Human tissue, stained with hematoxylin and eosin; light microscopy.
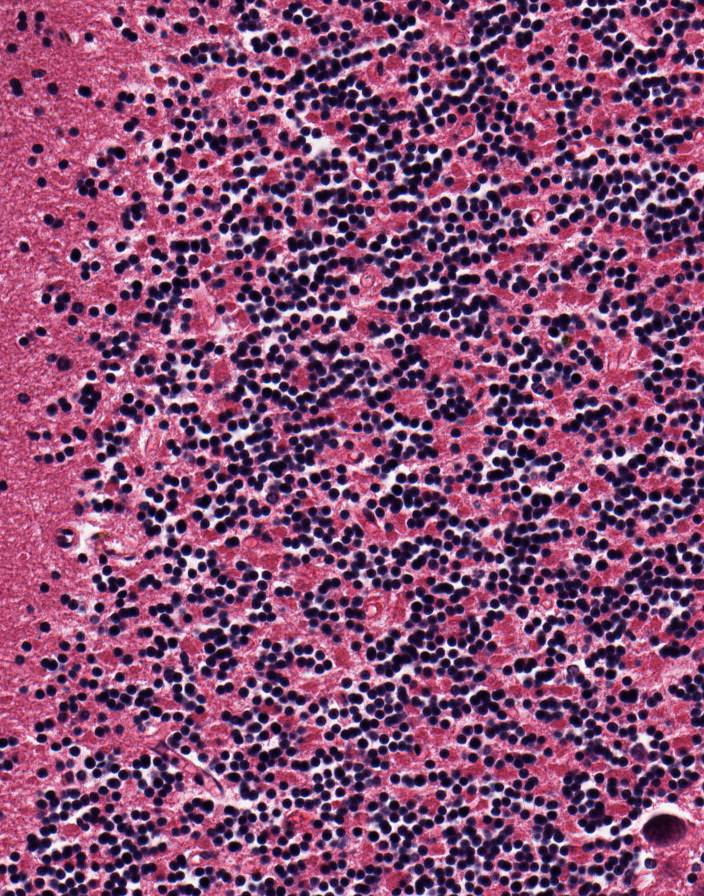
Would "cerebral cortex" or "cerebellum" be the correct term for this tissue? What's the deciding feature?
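This is cerebellum, not cerebral cortex. A pale pink, finely fibrillar zone with sparse nuclei runs along the left edge, bordering the cellular zone roughly from top to bottom. Most of the field is crowded with small, round, darkly stained nuclei showing very little cytoplasm.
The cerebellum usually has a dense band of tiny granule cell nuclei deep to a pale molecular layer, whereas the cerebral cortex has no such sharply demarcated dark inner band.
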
